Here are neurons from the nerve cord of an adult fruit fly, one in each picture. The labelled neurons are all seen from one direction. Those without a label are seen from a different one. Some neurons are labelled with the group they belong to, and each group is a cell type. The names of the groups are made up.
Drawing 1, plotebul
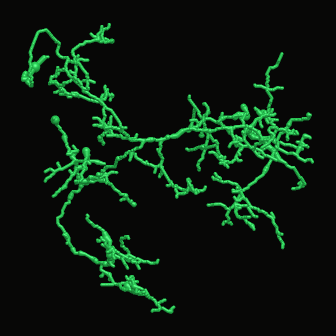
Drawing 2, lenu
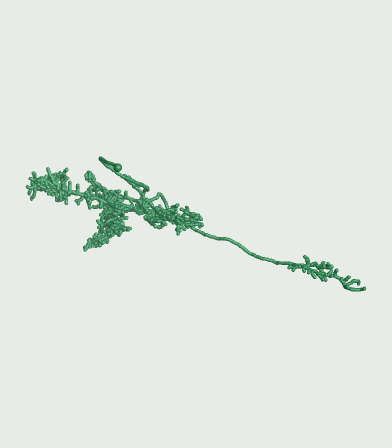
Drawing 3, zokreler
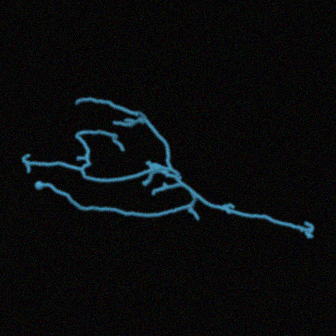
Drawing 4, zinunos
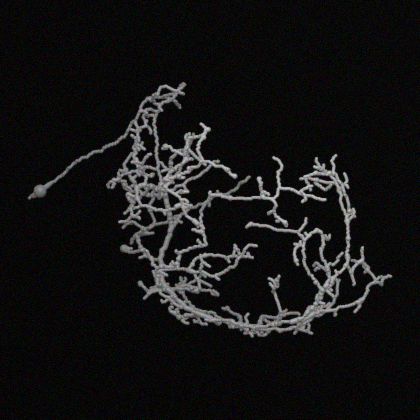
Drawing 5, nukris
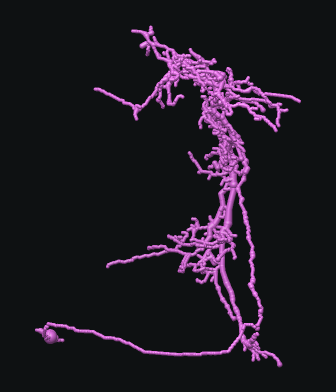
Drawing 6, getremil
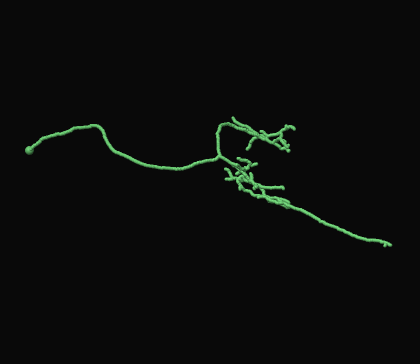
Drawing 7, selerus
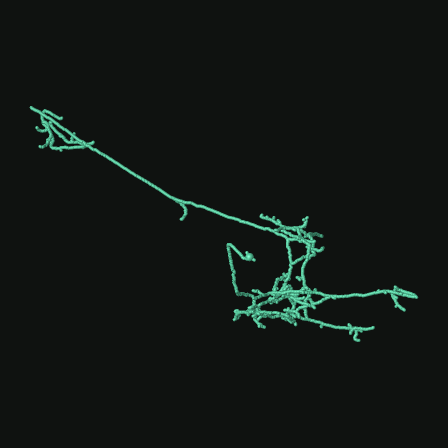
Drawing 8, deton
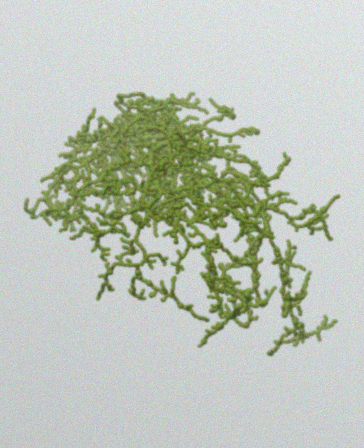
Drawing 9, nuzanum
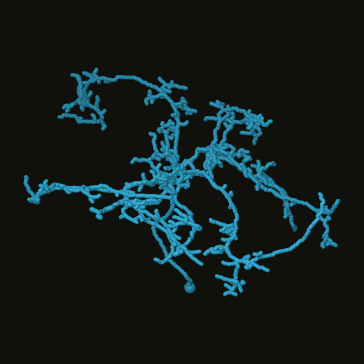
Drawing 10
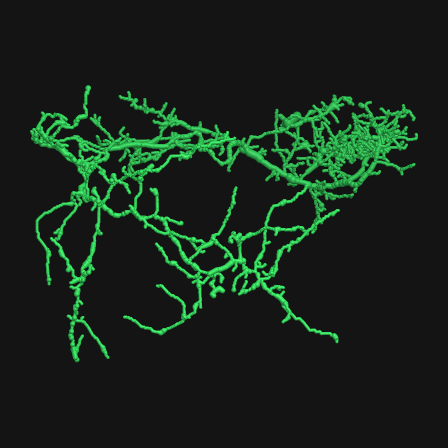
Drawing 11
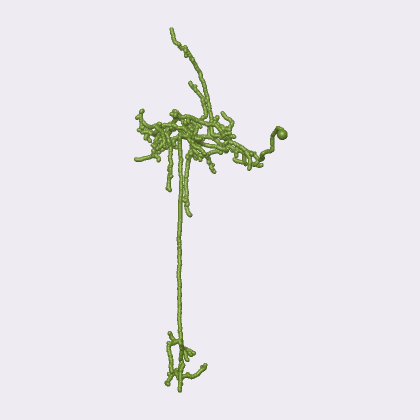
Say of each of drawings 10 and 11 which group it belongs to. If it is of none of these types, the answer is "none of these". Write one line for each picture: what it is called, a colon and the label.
10: nukris
11: selerus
